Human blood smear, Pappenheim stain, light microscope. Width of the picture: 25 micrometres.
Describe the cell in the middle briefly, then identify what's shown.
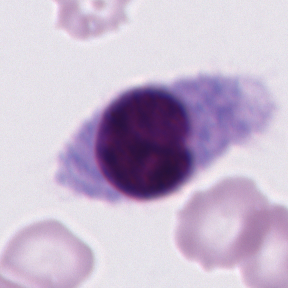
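Working through the cell in turn, no nucleolus shows in the nucleus. The cytoplasm has only a faint fine stippling, no coarse coloured granules and no clear vacuoles. Its edge is frayed and uneven rather than smooth. This is a hairy cell.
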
